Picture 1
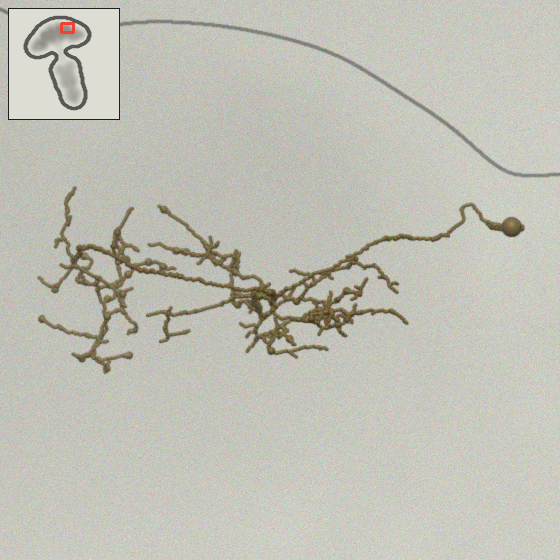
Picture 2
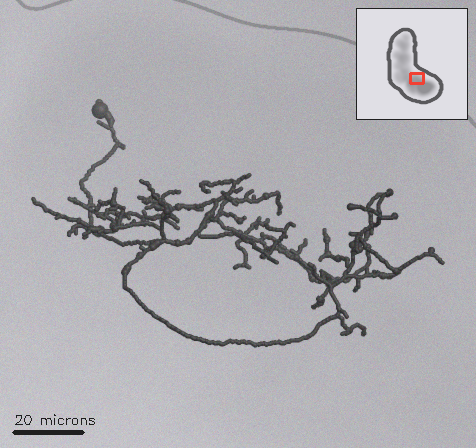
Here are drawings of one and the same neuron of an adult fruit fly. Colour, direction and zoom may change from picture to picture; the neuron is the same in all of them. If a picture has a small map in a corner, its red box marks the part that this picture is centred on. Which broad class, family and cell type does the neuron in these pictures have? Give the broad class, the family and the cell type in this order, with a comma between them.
central-brain intrinsic neuron, hemilineage SLPal1, SLP018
